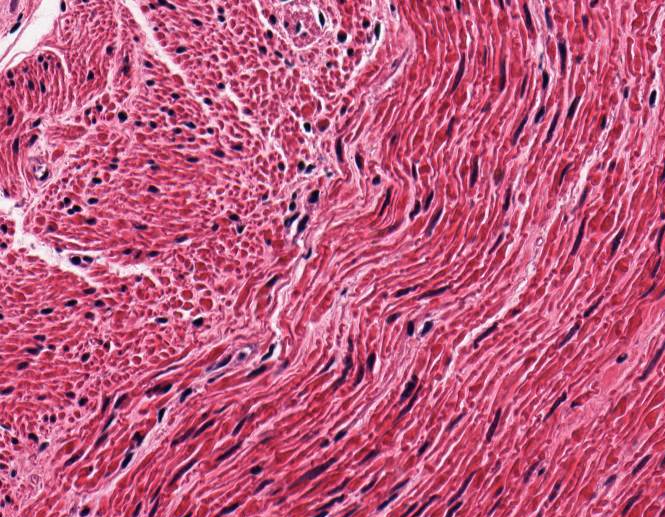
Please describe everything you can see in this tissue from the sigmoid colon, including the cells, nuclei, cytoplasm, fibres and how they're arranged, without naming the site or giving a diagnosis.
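Lengthwise-cut fibres run in a gently curving course from the lower left toward the upper right. The cells are smooth muscle cells with spindle-shaped, pink-staining cytoplasm. Where the cells are cut lengthwise, their nuclei are elongated, dark and centrally placed. In the bundles at the upper left the cells appear as small rounded profiles, and only some of these contain a nucleus.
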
